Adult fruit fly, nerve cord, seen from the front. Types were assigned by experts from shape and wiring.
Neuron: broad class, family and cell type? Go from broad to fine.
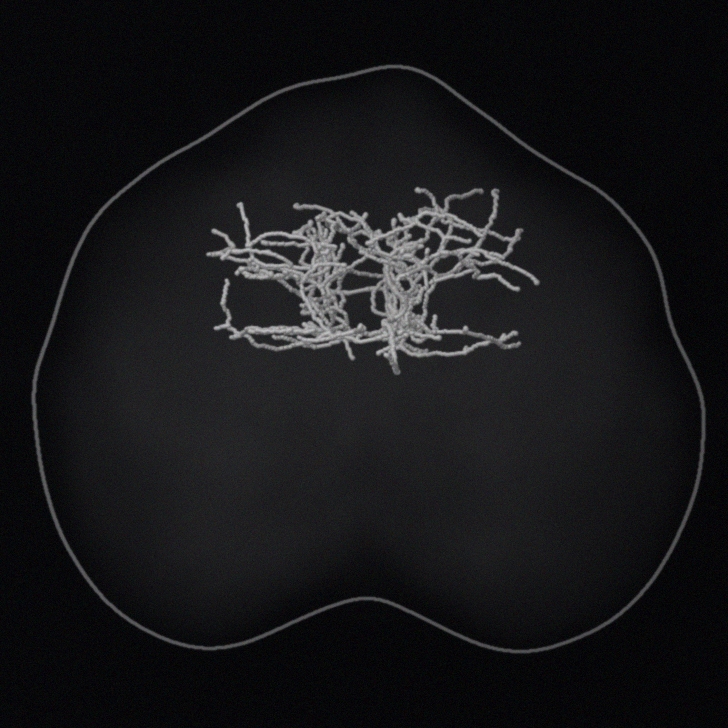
descending neuron; hemilineage WEDd1; DNae009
